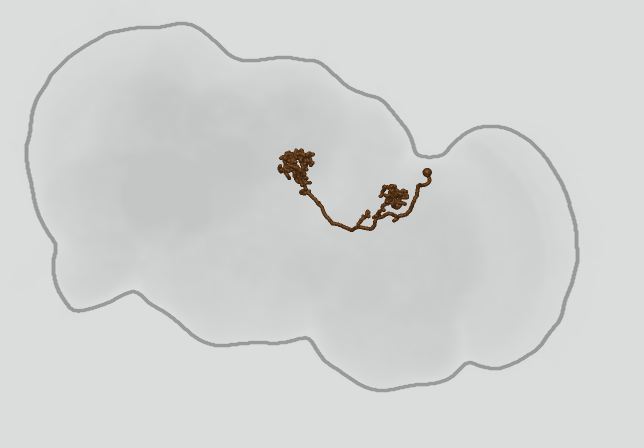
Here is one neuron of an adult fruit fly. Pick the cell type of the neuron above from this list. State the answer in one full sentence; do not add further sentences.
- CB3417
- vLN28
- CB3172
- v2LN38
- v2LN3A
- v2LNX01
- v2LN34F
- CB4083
The cell type this neuron represents is v2LN38.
